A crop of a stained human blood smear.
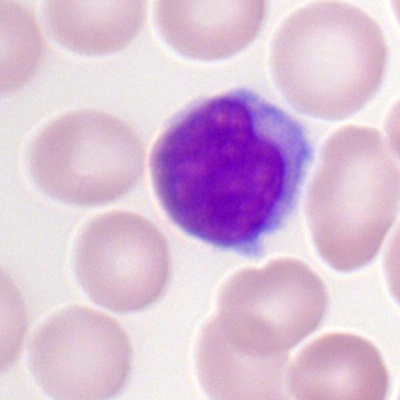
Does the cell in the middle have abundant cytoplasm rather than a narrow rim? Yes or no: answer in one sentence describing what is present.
No, the nucleus fills most of this cell.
